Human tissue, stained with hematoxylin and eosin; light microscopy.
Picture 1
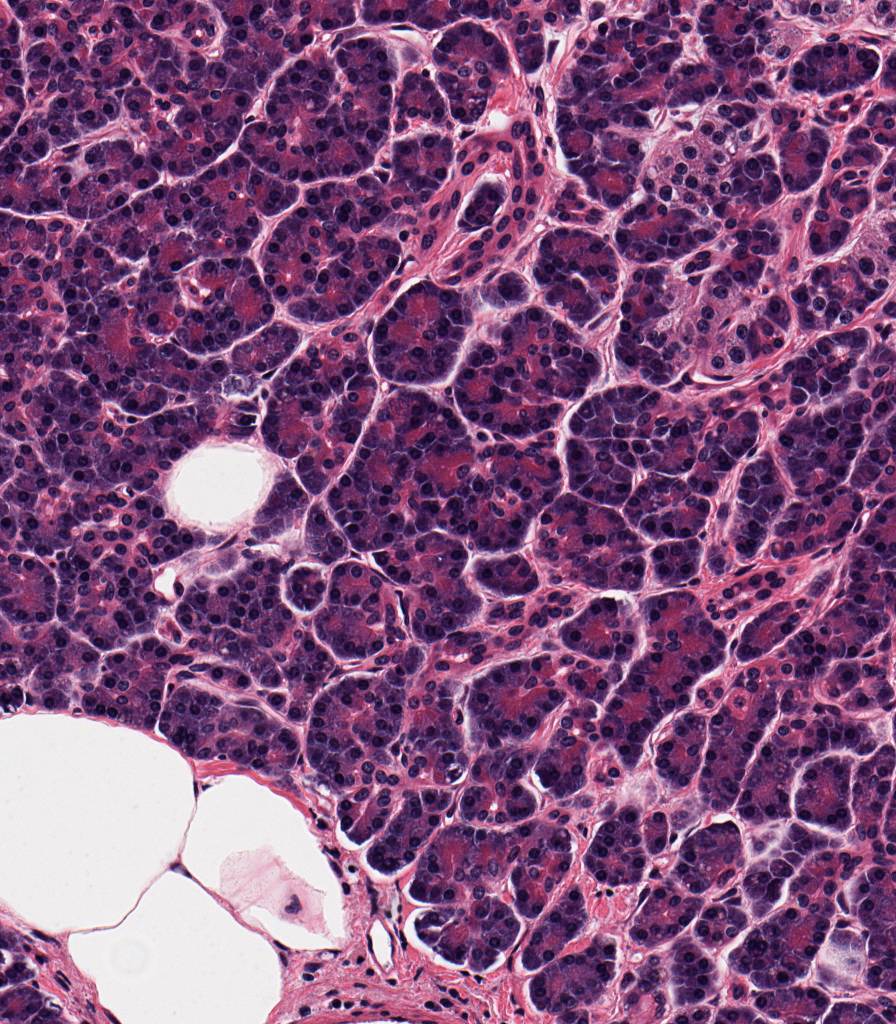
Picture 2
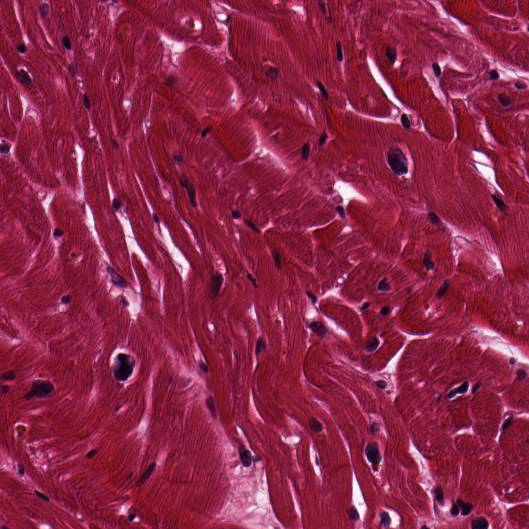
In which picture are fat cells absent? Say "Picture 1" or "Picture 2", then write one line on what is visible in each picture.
Picture 2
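In picture 1: A cluster of large empty-looking fat cells lies in the lower left corner.
In picture 2: No fat cells, glands or epithelium are present anywhere in the field.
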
